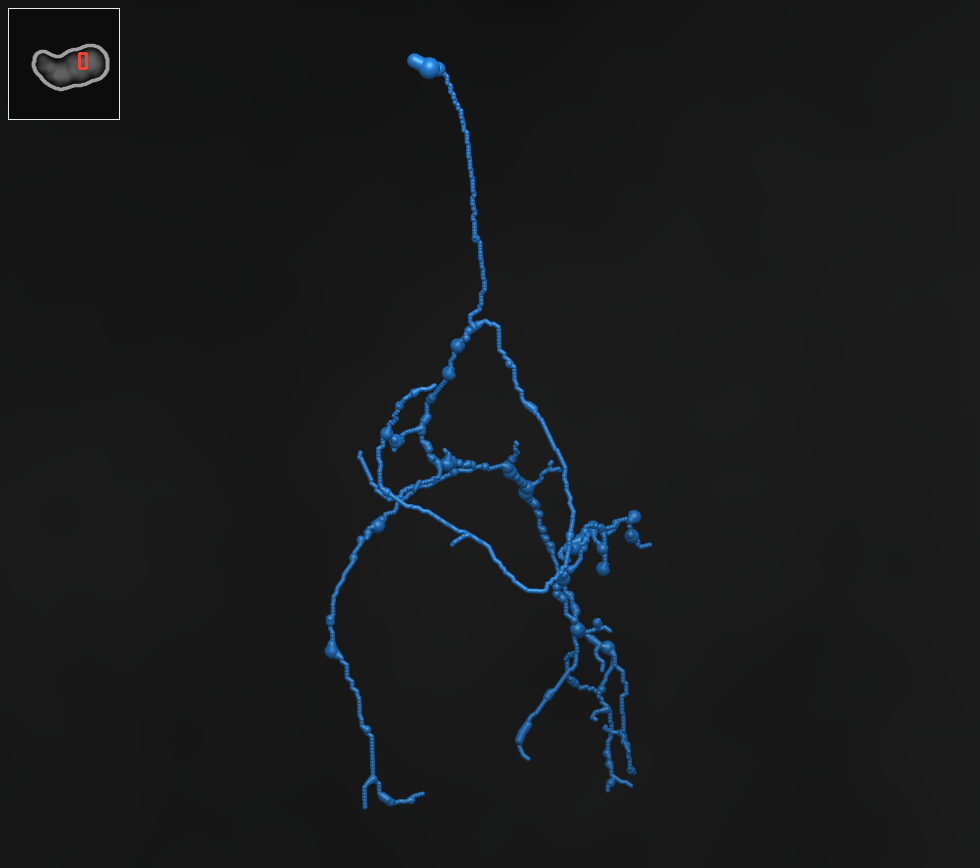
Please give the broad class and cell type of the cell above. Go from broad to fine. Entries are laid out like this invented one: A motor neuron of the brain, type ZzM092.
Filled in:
A central-brain intrinsic neuron, type PS153.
